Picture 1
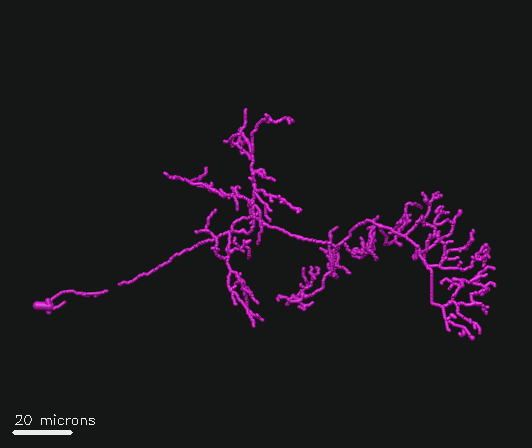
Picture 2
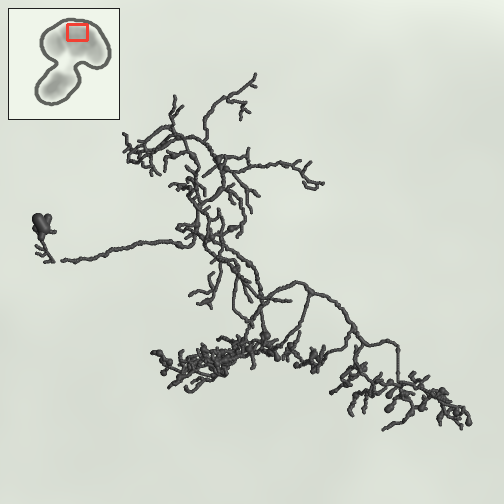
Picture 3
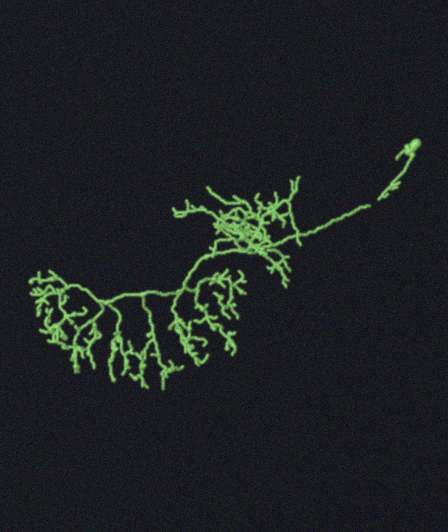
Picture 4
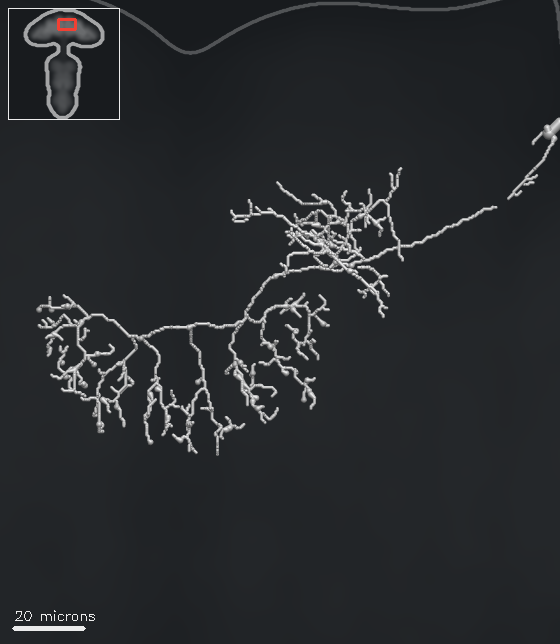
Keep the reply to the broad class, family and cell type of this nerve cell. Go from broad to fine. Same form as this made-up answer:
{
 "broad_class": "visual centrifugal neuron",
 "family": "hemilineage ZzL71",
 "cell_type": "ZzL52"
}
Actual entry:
{
 "broad_class": "central-brain intrinsic neuron",
 "family": "hemilineage AOTUv4_ventral",
 "cell_type": "FB4Q_c"
}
